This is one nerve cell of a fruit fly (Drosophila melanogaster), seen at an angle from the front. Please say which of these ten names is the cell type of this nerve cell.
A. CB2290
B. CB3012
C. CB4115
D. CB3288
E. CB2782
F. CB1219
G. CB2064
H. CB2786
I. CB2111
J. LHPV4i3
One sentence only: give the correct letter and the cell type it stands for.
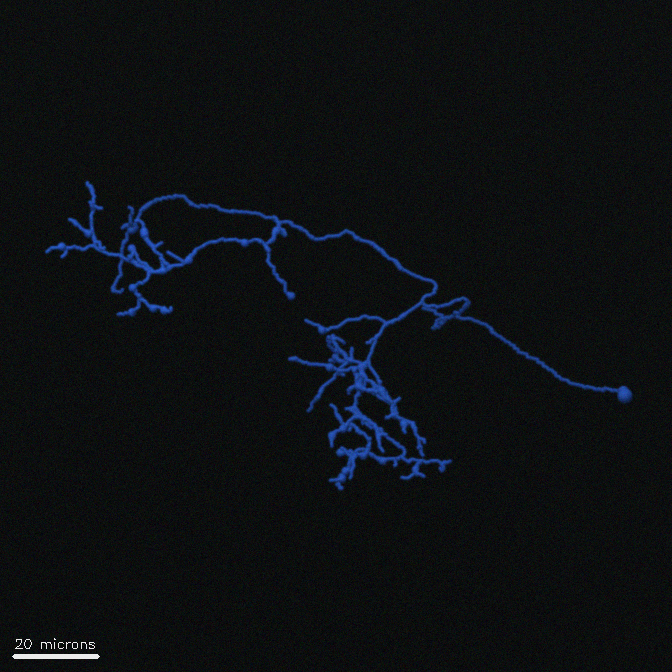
The cell type of the nerve cell is given by option A, CB2290.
